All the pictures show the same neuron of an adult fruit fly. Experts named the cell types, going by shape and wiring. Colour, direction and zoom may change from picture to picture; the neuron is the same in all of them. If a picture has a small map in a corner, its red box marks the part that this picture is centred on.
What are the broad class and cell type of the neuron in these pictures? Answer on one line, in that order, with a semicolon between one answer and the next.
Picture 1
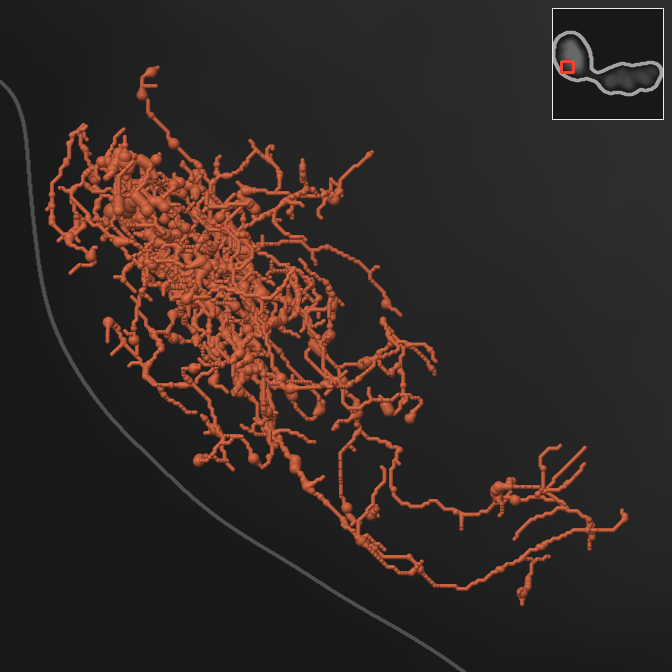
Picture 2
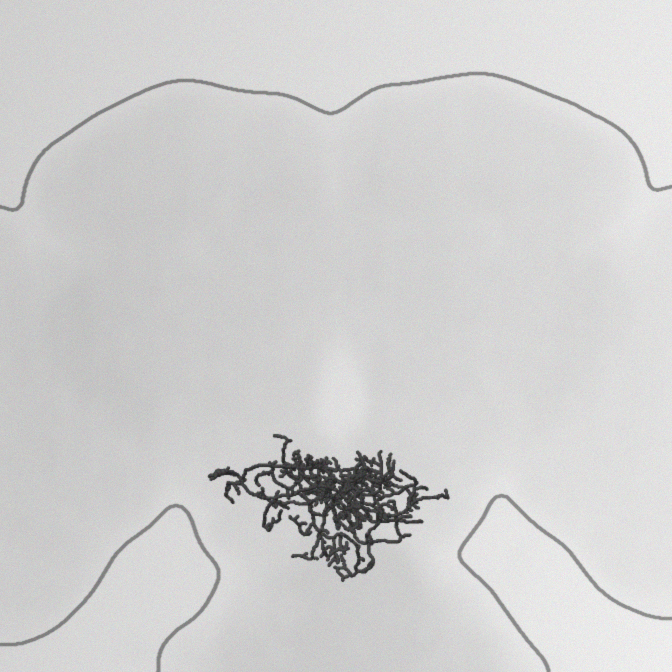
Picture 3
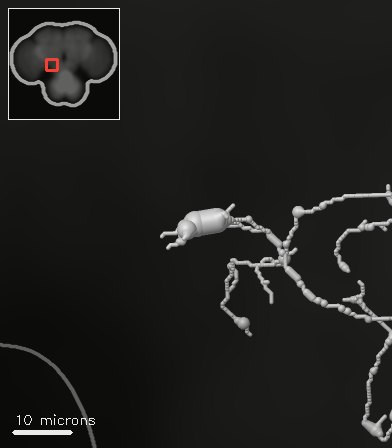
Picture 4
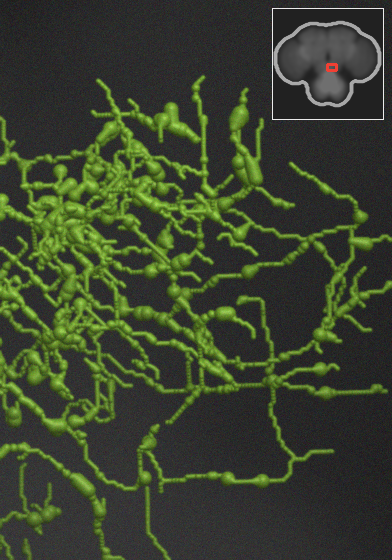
central-brain intrinsic neuron; GNG079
